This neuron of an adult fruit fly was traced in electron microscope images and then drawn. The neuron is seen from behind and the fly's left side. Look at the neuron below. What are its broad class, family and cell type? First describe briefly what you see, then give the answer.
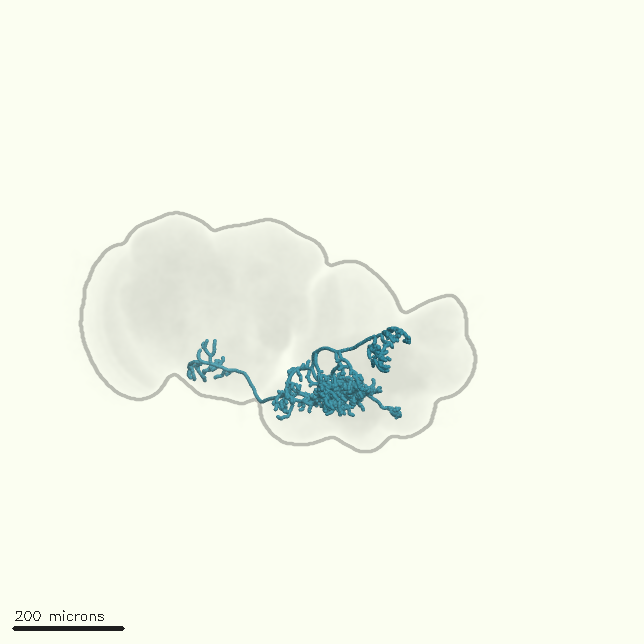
By the scale bar it is about 400 microns wide in this view. In this view it is wider than it is tall. This is an ascending neuron. The family is hemilineage 03B. Its cell type is ANXXX002.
